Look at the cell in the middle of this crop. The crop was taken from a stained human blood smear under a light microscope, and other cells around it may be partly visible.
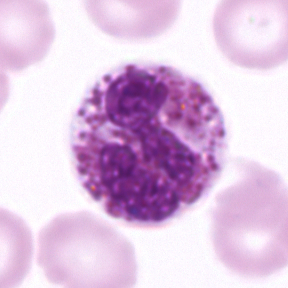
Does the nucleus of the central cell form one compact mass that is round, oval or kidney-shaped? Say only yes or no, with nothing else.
No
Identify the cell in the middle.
eosinophil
